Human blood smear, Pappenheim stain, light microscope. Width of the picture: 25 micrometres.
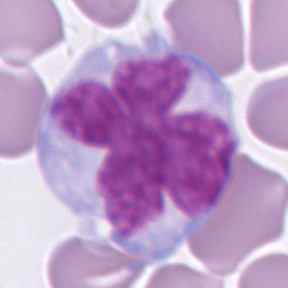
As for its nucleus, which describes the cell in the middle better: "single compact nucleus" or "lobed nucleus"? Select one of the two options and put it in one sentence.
Separate lobes or segments make up the nucleus of this cell.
